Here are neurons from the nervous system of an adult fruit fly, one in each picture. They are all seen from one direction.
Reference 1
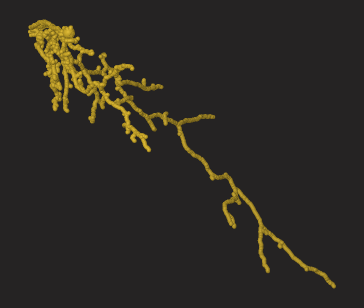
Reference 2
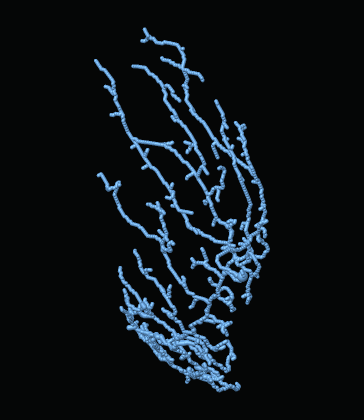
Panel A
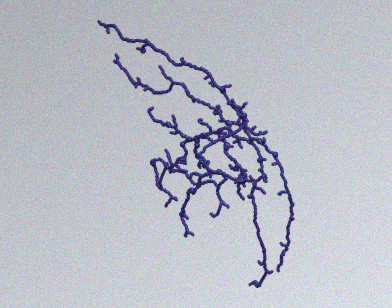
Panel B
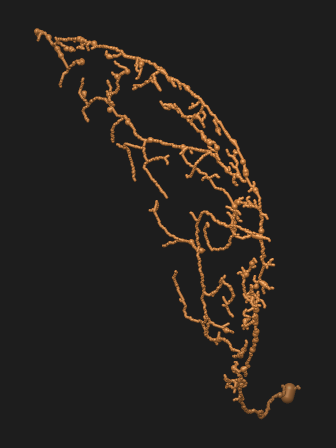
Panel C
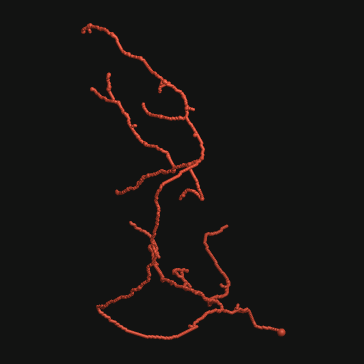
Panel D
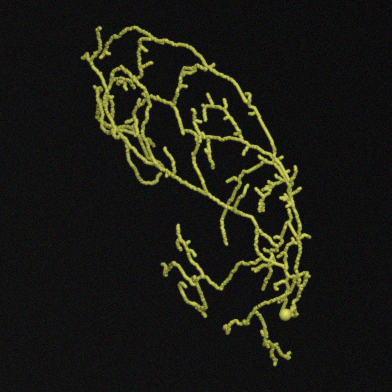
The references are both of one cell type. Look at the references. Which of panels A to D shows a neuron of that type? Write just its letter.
A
